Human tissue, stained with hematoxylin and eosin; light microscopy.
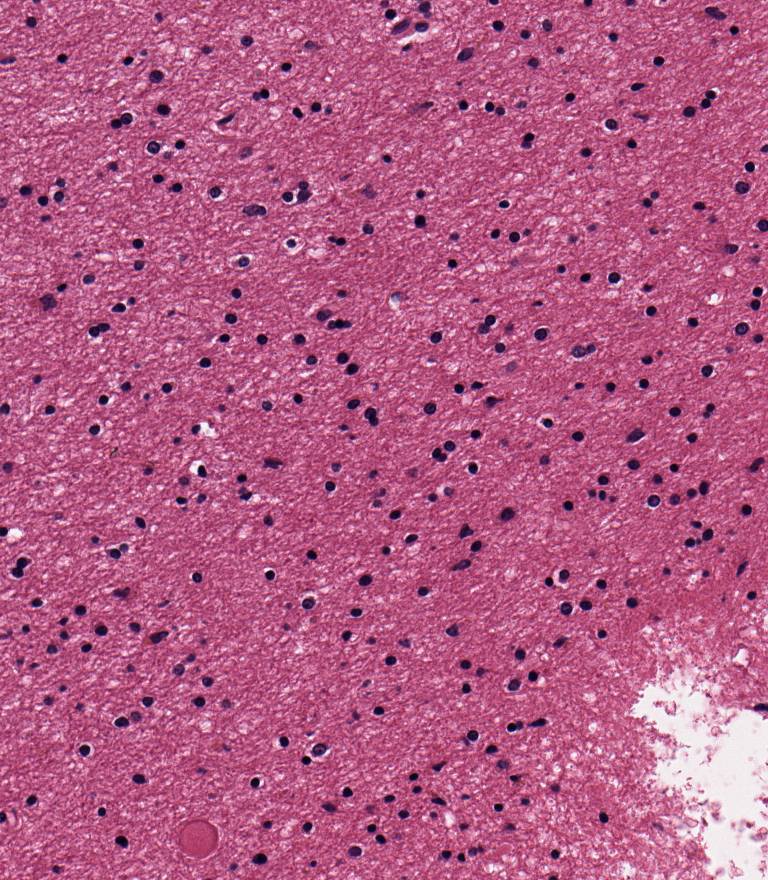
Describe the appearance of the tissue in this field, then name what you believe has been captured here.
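The field consists of a pink, finely fibrillary background in which small nuclei are scattered fairly evenly, without grouping into units. Most nuclei are small, round and densely dark-staining, and many are surrounded by a narrow clear halo. Small clear vacuoles are scattered through the background. The tissue is cerebral cortex.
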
